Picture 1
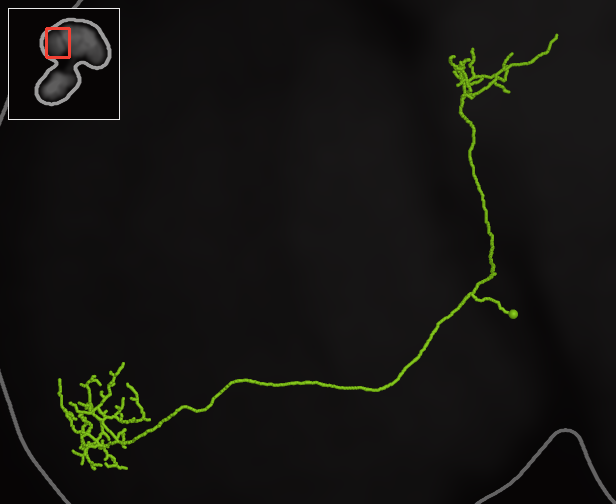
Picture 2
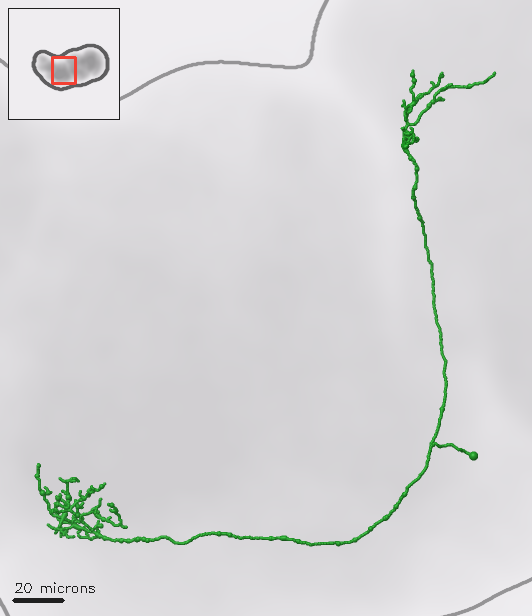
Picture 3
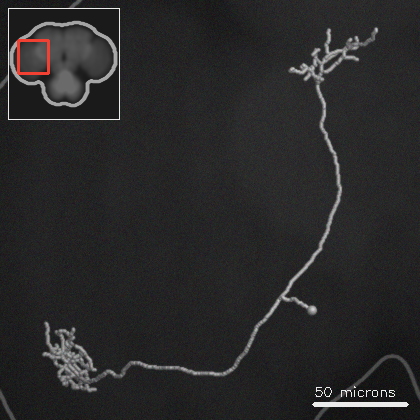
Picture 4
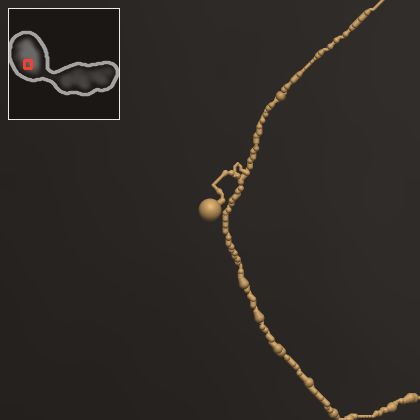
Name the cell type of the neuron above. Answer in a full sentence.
The cell type is MeVP1.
